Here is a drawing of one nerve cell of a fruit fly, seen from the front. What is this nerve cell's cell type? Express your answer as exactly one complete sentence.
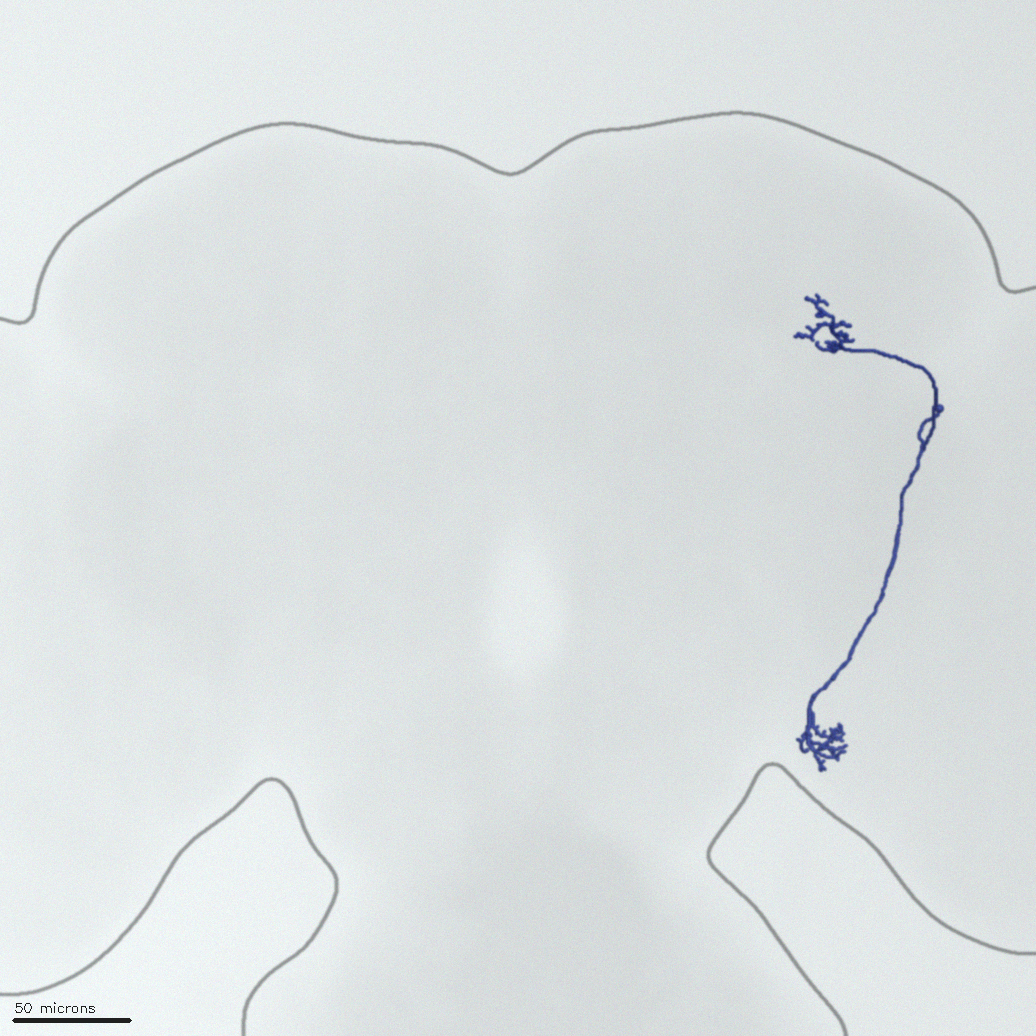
The cell type for the nerve cell is LC10c-2.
